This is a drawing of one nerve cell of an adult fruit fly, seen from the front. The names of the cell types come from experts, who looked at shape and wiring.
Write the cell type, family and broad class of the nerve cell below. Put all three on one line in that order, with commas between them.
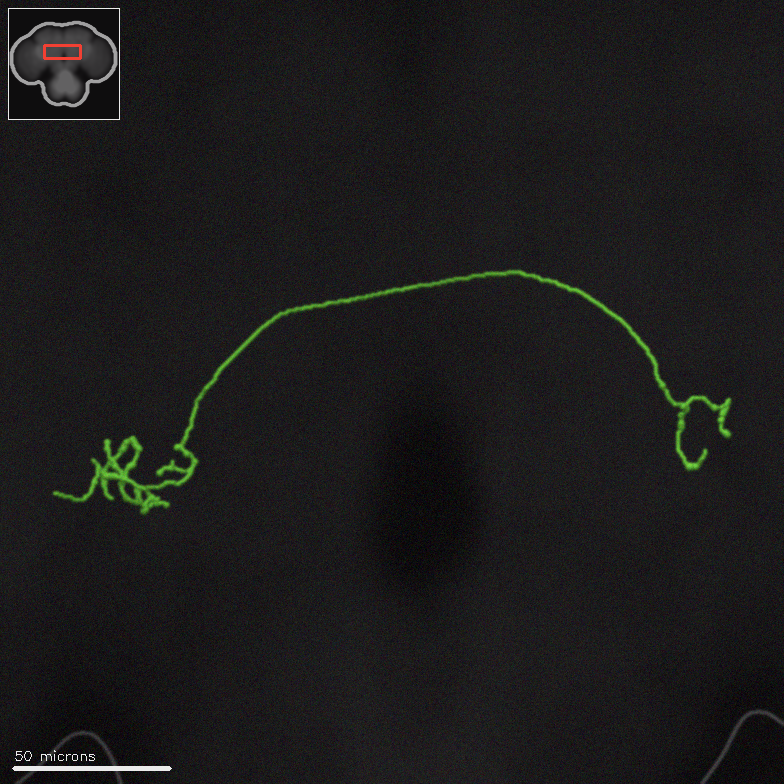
ORN_VA1v, class olfactory, sensory neuron entering the brain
